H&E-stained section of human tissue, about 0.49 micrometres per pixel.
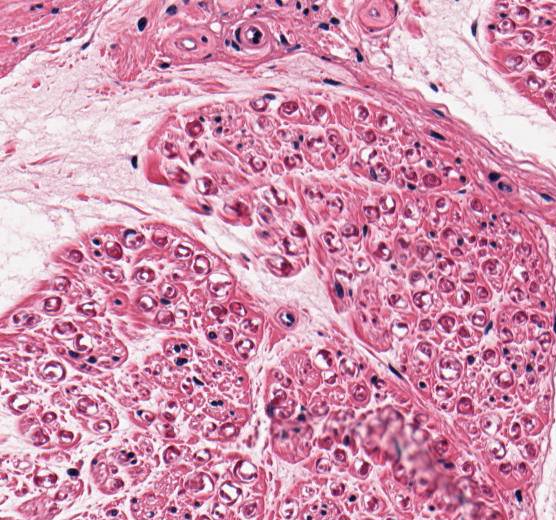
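Tibial nerve (haematoxylin and eosin). Several rounded fibre bundles cut in cross-section fill most of the field. Each fibre shows a small pink central core within a clear, pale ring, and fibre profiles vary in size within each bundle. Small dark nuclei lie scattered between the fibres, far fewer than the fibres themselves.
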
